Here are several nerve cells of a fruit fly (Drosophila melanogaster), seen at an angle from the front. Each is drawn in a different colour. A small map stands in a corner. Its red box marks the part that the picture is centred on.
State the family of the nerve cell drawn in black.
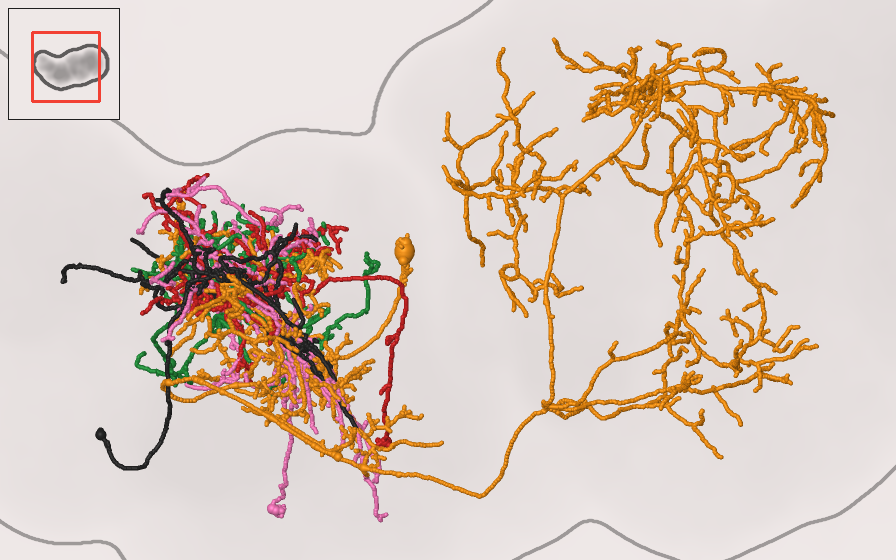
hemilineage 03B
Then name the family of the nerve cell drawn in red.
hemilineage 06A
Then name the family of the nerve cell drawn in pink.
hemilineage 00A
